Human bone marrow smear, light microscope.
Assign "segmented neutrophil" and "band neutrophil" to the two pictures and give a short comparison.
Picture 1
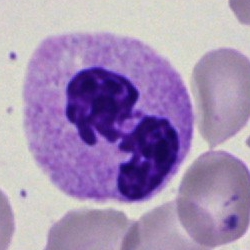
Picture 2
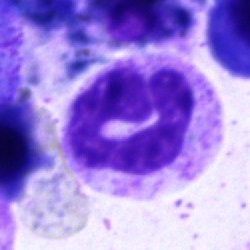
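The segmented neutrophil is in picture 1, and picture 2 holds the band neutrophil. Look at the nucleus in picture 2: it is a thick curved band that bends around a pale central gap.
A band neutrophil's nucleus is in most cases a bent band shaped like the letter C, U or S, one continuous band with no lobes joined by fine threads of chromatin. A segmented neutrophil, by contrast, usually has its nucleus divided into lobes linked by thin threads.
Some things the two cells share: in both, the chromatin is dark purple and coarsely clumped, no nucleoli are visible, and the cytoplasm shows no vacuoles. In picture 2 you can also see a round, smooth outline and a moderate rim of pale lilac cytoplasm around the nucleus. In picture 1, red cells lie beside the cell on its right and below it.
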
